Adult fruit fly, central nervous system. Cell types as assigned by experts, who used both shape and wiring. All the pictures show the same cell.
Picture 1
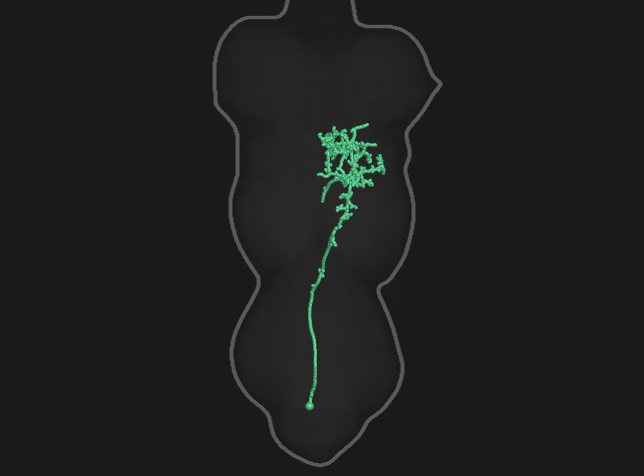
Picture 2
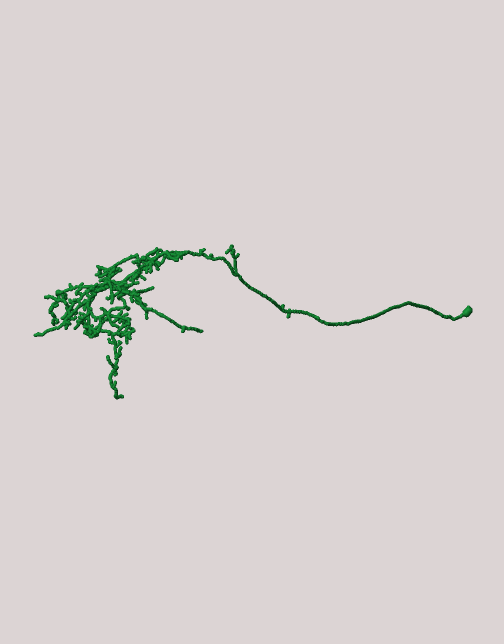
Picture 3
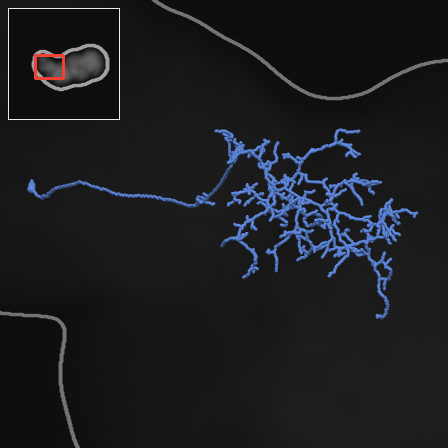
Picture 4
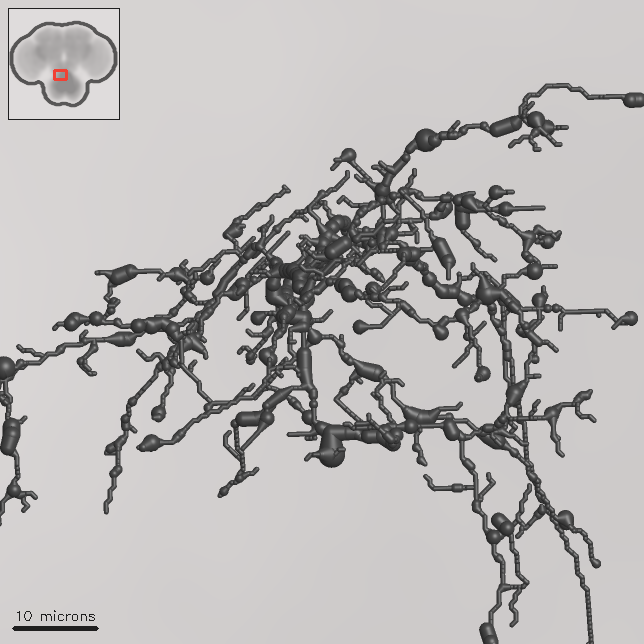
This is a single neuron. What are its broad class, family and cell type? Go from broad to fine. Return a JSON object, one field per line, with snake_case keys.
{
 "broad_class": "nerve-cord intrinsic neuron",
 "family": "hemilineage 06B",
 "cell_type": "IN06B066"
}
